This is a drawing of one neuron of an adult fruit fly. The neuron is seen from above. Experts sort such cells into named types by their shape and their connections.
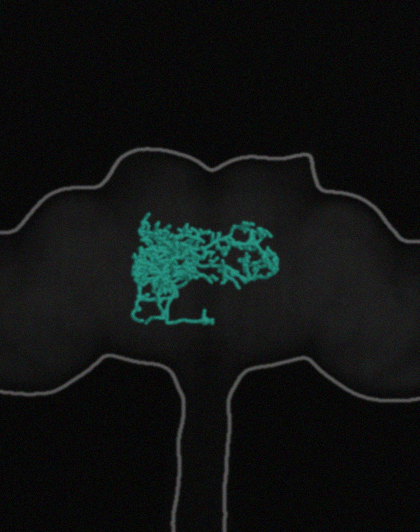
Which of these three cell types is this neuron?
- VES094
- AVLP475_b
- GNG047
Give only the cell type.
GNG047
